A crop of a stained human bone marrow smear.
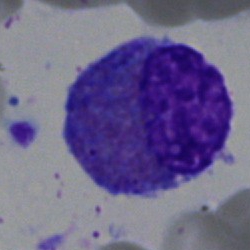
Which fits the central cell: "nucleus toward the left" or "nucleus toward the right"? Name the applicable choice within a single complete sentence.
It is to the left of the nucleus that most cytoplasm is found.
